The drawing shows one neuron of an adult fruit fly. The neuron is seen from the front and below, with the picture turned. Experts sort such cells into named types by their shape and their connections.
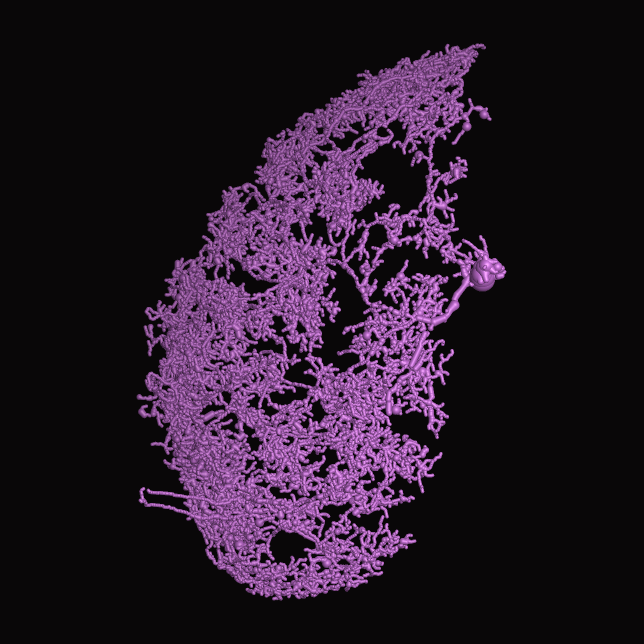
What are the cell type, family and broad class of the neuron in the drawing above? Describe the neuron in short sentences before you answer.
More than a hundred branch ends can be seen. As drawn here it is taller than it is wide. The cell type is Pm12. Its family is Pm. This is an optic-lobe intrinsic neuron.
